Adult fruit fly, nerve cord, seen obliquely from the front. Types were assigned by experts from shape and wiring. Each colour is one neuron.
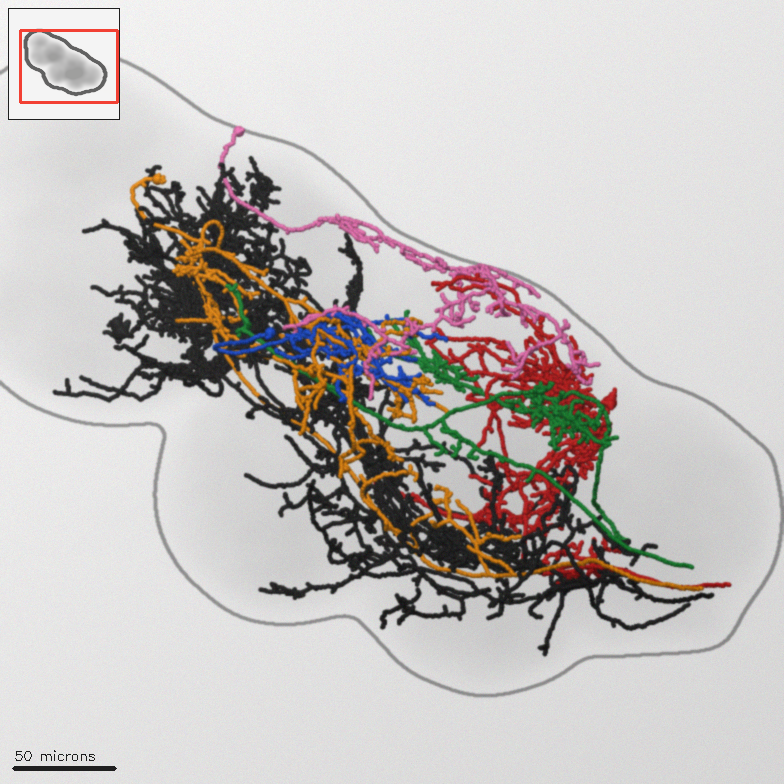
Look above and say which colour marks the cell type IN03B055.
pink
